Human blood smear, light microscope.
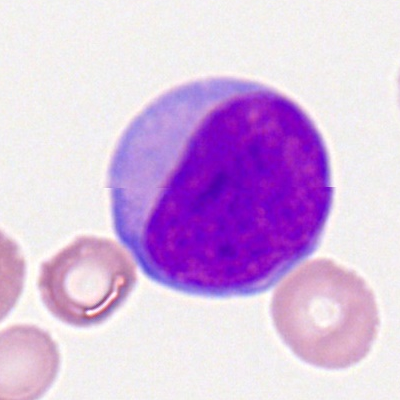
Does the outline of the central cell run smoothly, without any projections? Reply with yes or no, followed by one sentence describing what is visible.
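Yes. The cell outline is round and smooth.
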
